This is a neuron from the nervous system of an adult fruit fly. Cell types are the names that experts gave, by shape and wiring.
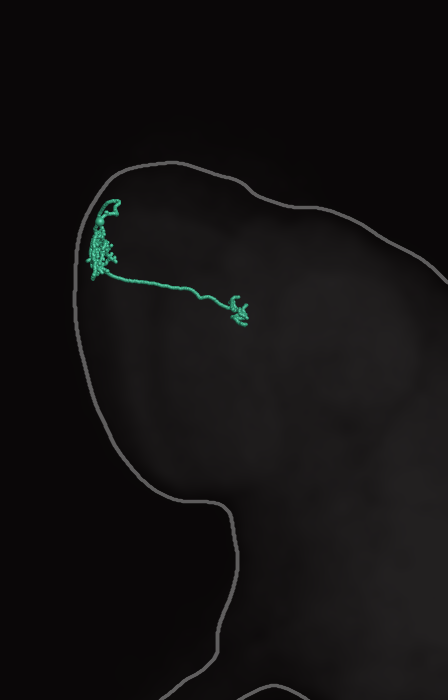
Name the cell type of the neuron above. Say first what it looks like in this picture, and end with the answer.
It is in the brain and does not reach the nerve cord. As drawn here it is wider than it is tall. It is an optic-lobe intrinsic neuron. It is of cell type Tm40.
